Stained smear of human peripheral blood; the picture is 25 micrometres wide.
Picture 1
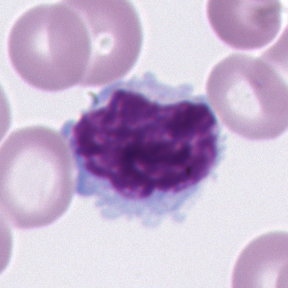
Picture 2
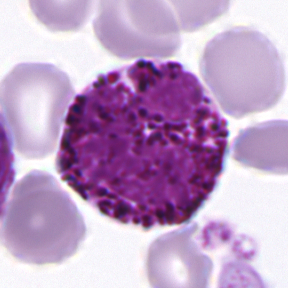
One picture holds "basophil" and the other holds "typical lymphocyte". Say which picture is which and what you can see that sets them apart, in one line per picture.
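The cell in picture 1 is a typical lymphocyte. No granules are visible in the cytoplasm.
The cell in picture 2 is a basophil. The cell is crowded with coarse granules.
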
